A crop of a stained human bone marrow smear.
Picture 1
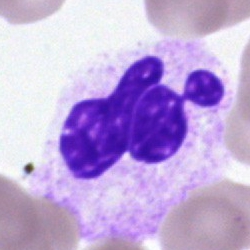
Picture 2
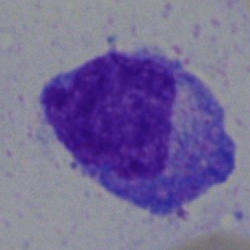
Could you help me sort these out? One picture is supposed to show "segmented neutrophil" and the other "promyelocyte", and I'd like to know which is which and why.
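The segmented neutrophil is in picture 1; the promyelocyte is picture 2. In the first one the chromatin is dense and dark purple, with small paler patches scattered through it, and you can't see any nucleoli in the nucleus.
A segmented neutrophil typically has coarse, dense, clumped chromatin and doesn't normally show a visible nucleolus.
There's also a small dark brown speck at its left edge. The promyelocyte has an irregular outline with slightly ragged edges, and its nucleus sits toward the left and takes up more than half the cell. Its cytoplasm is blue, with a paler zone just to the right of the nucleus. Nothing else touches it, and there are only small purple specks in the background.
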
